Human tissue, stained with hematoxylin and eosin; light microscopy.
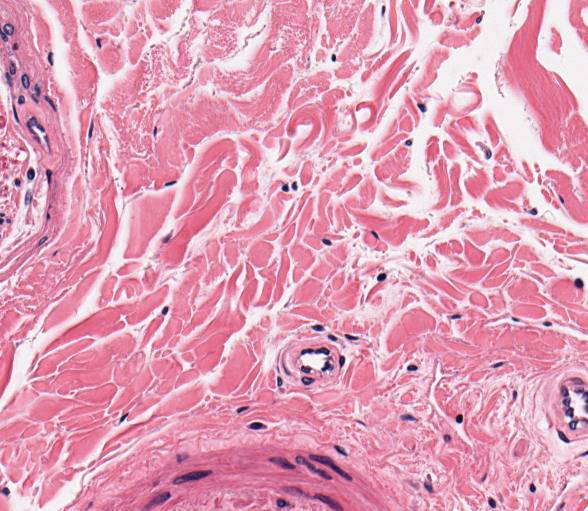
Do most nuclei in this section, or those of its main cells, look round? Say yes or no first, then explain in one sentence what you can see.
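No. Small, dark, mostly elongated nuclei lie sparsely scattered between the collagen bundles.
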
